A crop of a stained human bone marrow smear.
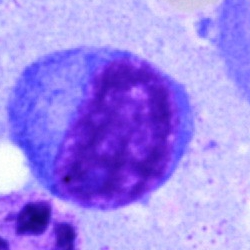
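Plasma cell, the central cell of the field. Its outline is smooth and roughly oval. The nucleus sits off-centre toward the right side, whereas the widest part of the cytoplasm lies on the left. No granules are visible in the cytoplasm.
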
